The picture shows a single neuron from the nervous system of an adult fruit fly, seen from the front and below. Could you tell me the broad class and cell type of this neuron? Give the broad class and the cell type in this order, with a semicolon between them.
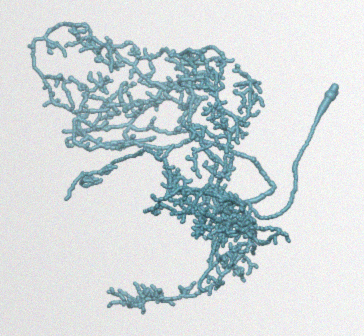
central-brain intrinsic neuron; SLP061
